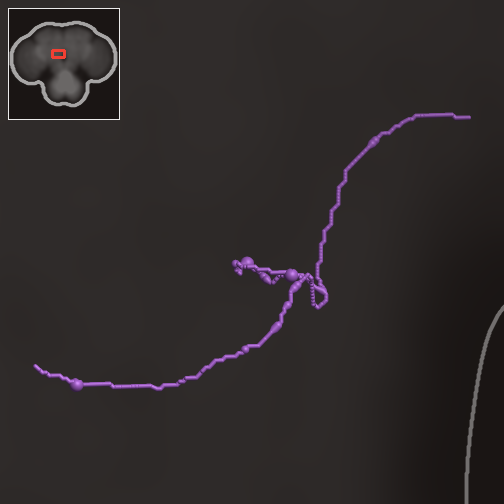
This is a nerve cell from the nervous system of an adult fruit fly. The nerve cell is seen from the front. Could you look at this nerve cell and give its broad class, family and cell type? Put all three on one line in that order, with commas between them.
sensory neuron entering the brain, class olfactory, ORN_VC4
